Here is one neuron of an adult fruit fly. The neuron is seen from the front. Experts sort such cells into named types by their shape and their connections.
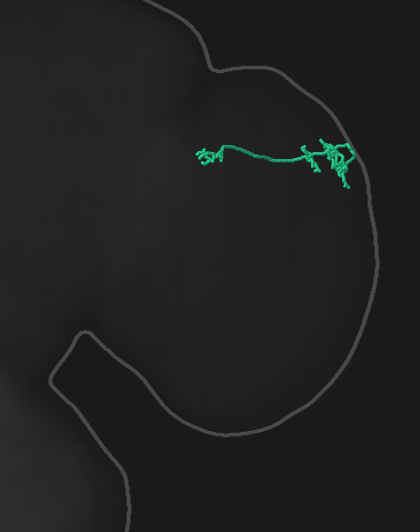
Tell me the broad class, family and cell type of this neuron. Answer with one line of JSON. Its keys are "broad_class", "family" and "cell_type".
{"broad_class": "optic-lobe intrinsic neuron", "family": "TmY", "cell_type": "TmY13"}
